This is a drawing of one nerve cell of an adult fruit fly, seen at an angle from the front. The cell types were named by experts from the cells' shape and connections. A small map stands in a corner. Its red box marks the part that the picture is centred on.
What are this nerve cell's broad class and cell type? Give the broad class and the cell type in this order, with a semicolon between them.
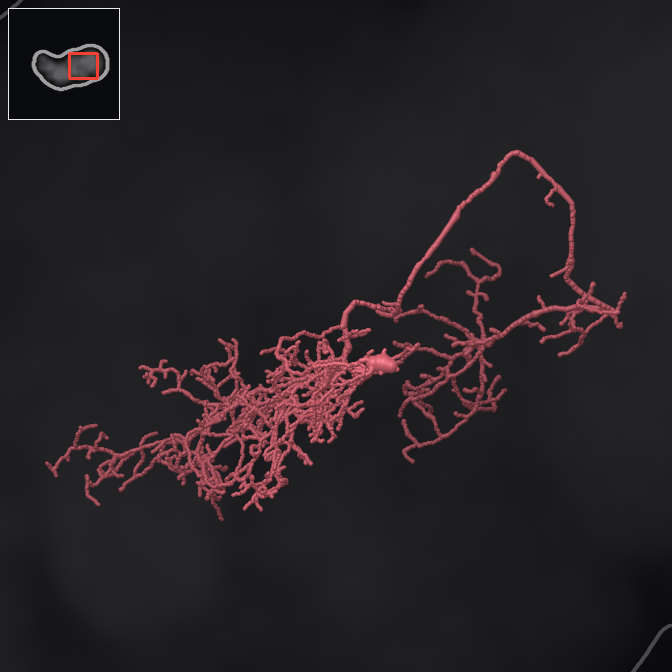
central-brain intrinsic neuron; LAL084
